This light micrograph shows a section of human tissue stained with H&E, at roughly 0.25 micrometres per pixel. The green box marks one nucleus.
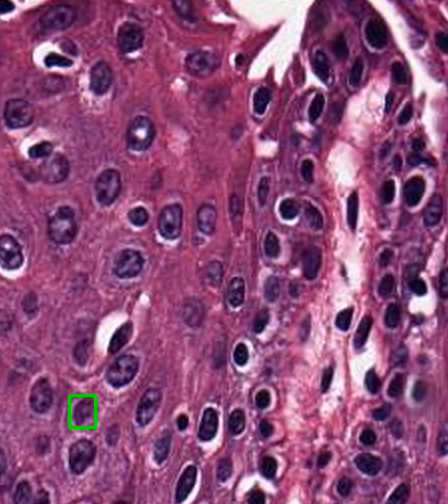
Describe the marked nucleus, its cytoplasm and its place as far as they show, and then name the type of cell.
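The nucleus is oval and smooth-outlined, and it is somewhat smaller than the darker nucleus just below it. The nucleus stains moderately purple and sits roughly central, with cytoplasm on all sides. The cell lies within a solid sheet of closely packed cells that have similar pink cytoplasm and oval nuclei. It is a squamous epithelial cell.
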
